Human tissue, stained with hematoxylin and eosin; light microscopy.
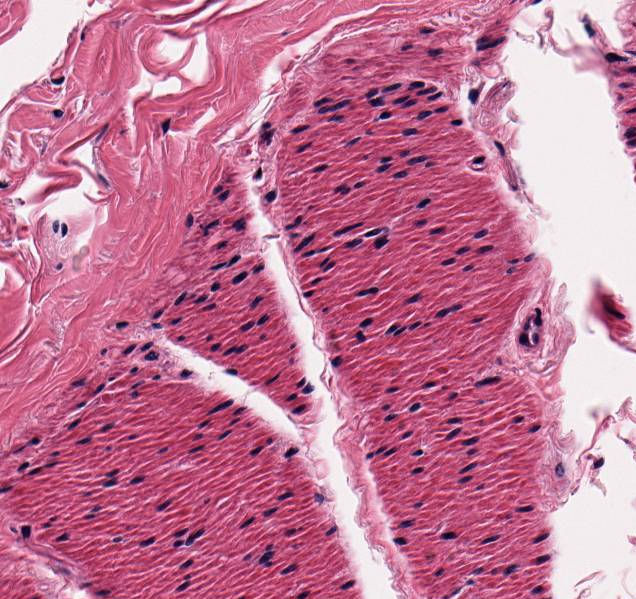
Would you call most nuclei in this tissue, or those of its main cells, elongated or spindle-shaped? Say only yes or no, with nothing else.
Yes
